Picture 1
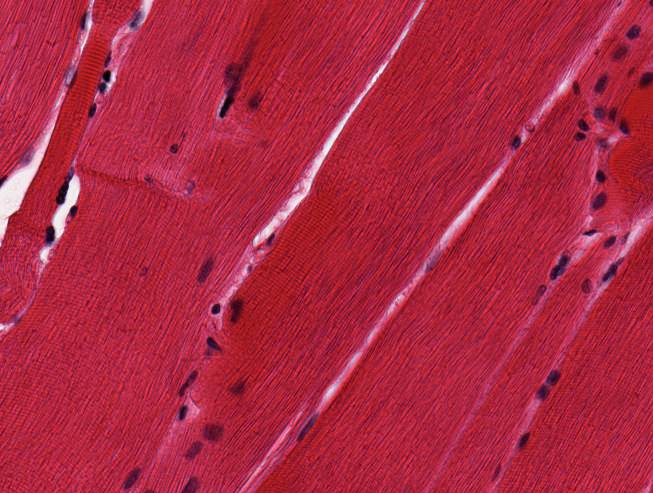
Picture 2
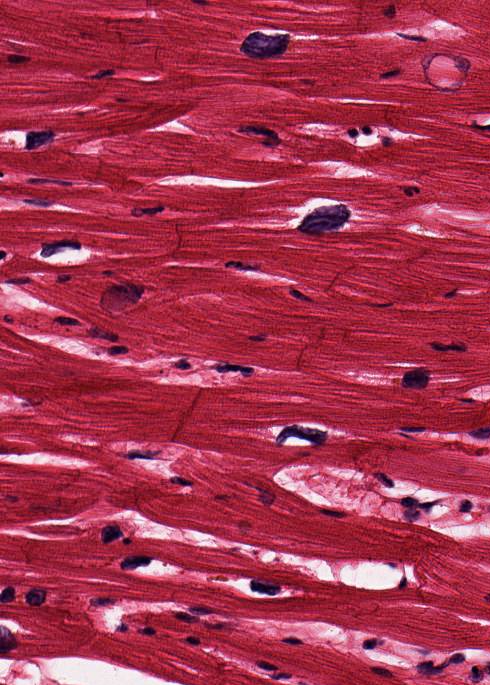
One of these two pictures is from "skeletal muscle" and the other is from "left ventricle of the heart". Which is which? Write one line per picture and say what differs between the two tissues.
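Picture 1 is from the skeletal muscle. The nuclei are flattened and elongated and lie at the edges of the fibres.
Picture 2 is from the left ventricle of the heart. The muscle fibres have single oval nuclei that lie centrally within the fibre.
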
